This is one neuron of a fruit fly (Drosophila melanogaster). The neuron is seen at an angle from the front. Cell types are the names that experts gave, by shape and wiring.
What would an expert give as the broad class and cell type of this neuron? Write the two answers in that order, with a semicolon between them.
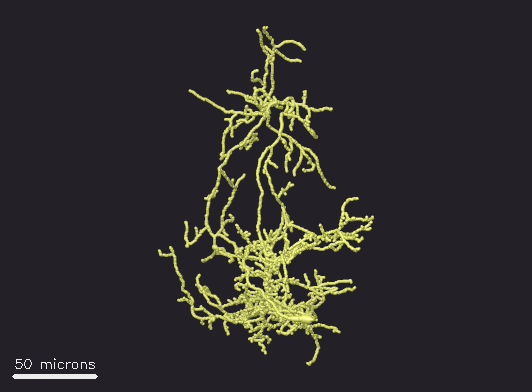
central-brain intrinsic neuron; GNG504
